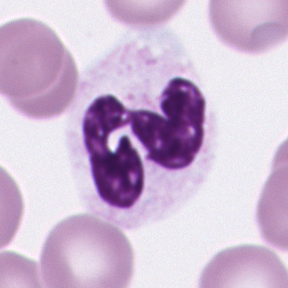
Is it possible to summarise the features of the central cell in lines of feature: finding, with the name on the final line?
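Outline: smooth oval, taller than wide
Nucleus: separate lobes joined by narrow links
Position: nucleus near the cell's centre
Cytoplasm: pale lilac-pink
Verdict: segmented neutrophil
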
